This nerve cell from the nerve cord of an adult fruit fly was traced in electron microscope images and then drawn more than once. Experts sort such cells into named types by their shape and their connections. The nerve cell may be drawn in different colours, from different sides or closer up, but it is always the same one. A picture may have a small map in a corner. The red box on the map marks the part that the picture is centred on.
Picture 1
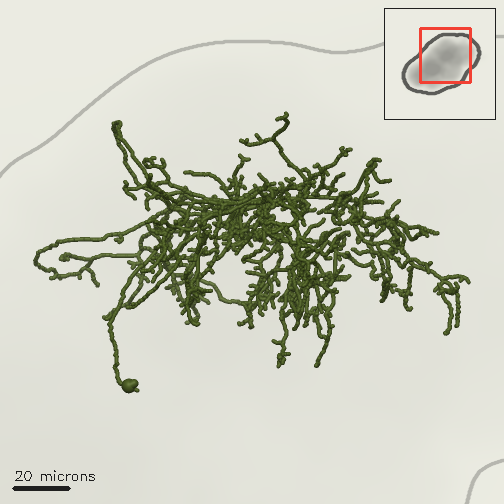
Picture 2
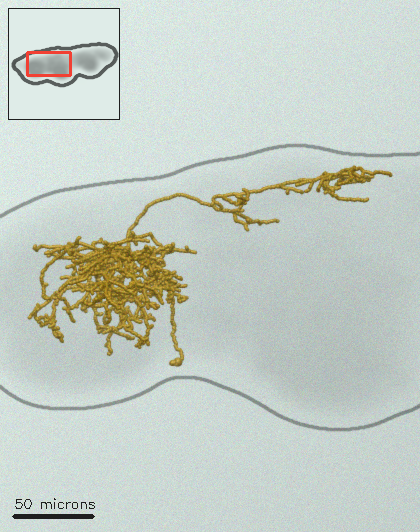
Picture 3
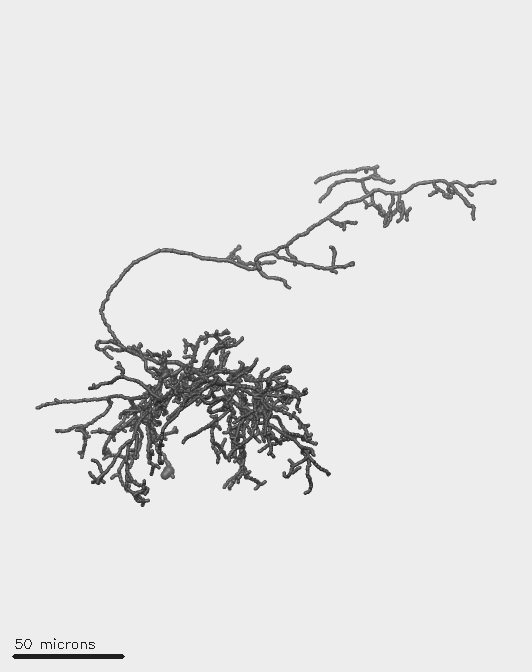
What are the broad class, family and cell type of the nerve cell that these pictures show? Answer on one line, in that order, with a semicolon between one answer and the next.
nerve-cord intrinsic neuron; hemilineage 12A; IN12A015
